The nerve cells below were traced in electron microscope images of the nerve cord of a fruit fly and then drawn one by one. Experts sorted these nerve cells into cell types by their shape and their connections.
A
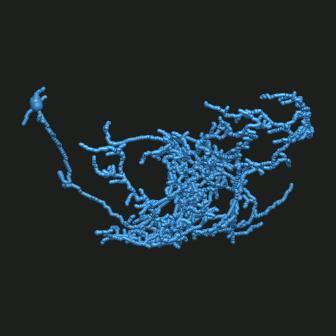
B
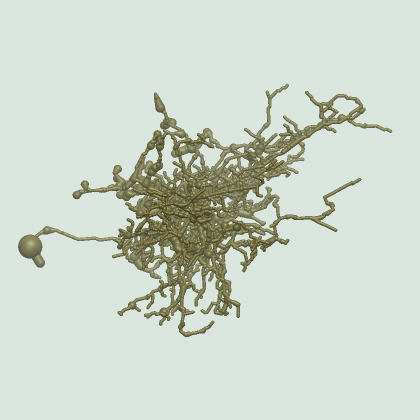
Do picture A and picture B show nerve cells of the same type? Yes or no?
yes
